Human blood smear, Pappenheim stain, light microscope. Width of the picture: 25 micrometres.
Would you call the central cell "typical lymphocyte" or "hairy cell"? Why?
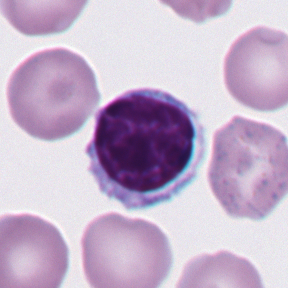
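That's a typical lymphocyte. What settles it is the cytoplasm, which forms only a thin rim around the nucleus.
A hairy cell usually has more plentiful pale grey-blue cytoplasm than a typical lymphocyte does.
The cytoplasm here is pale blue-lilac, and its outer edge is finely ruffled, most visibly on the left side. The nucleus is round, about 9 micrometres across, with dense dark purple chromatin in coarse clumps separated by paler streaks.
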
